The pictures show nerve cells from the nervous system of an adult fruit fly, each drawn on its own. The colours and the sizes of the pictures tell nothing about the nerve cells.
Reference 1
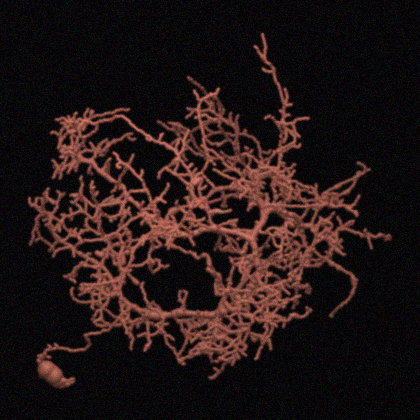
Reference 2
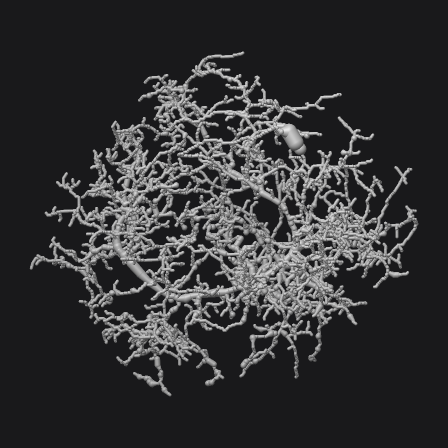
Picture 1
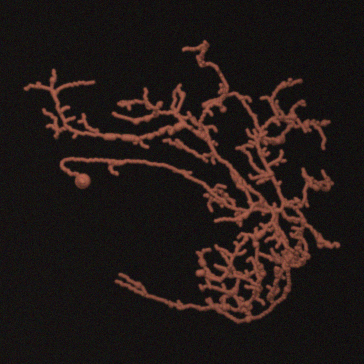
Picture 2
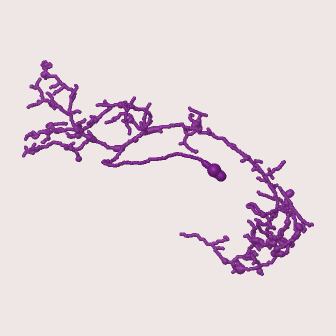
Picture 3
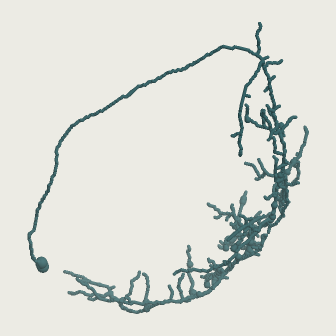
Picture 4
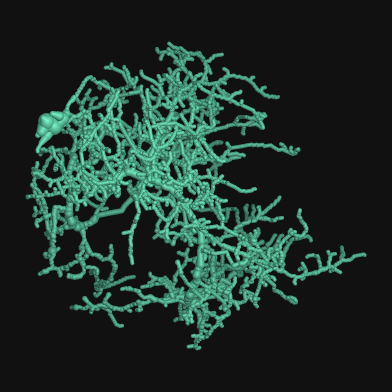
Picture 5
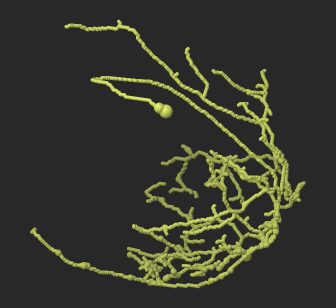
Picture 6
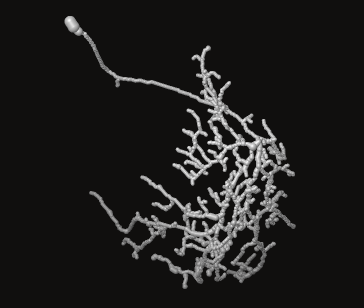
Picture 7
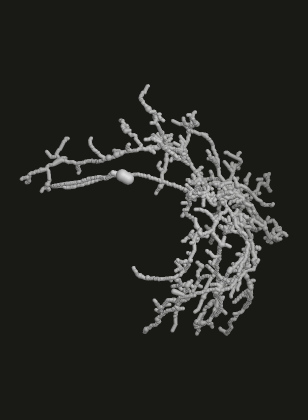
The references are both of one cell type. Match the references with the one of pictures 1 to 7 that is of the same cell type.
4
